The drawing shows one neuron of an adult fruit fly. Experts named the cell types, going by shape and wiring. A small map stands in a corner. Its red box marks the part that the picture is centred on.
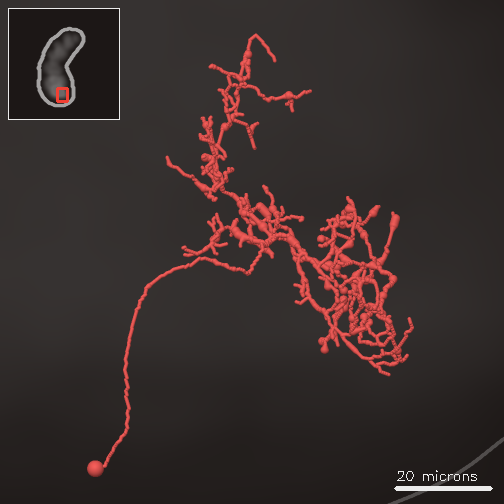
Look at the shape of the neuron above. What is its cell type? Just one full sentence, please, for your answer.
By its cell type, the neuron is LHAV2j1.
